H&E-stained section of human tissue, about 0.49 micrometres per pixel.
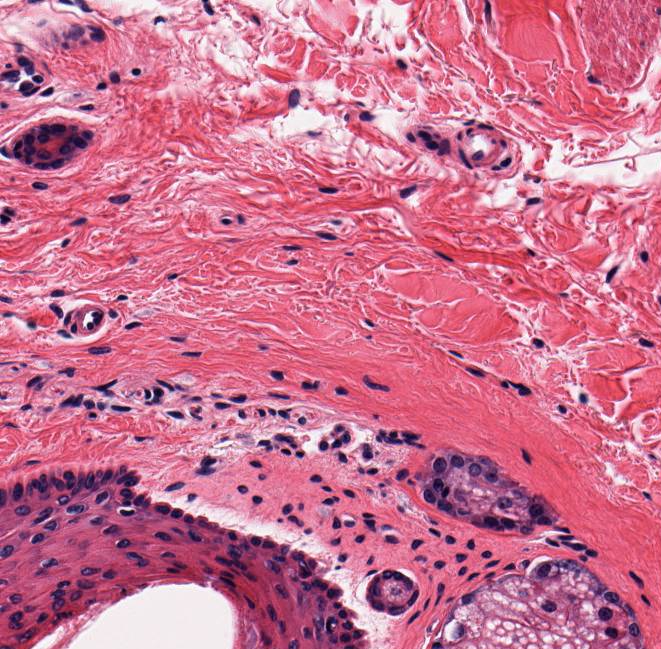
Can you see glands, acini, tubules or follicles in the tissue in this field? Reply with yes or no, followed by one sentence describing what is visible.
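Yes. At the lower right corner, gland acini are made of cells with pale, foamy cytoplasm.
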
